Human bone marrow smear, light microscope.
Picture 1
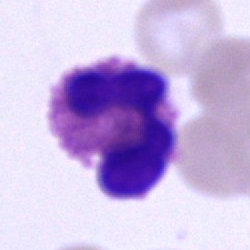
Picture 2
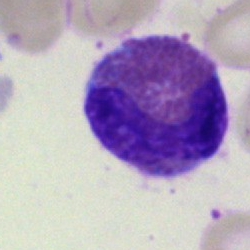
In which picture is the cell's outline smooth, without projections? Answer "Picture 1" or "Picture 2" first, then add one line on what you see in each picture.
Picture 2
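What picture 1 shows: The cell's outline is bumpy rather than smooth.
What picture 2 shows: The cell has a roughly round, smooth outline.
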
